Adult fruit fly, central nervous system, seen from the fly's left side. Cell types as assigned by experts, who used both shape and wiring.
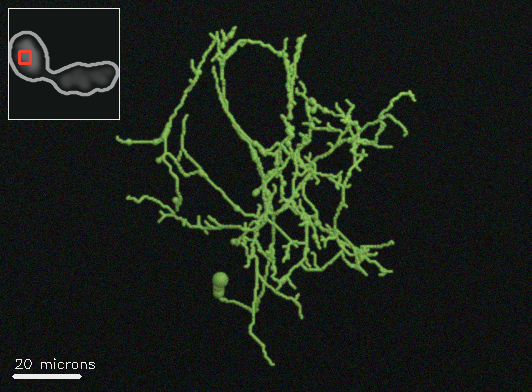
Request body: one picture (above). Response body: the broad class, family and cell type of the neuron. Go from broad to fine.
central-brain intrinsic neuron; hemilineage VLPl&p2_lateral; AVLP126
